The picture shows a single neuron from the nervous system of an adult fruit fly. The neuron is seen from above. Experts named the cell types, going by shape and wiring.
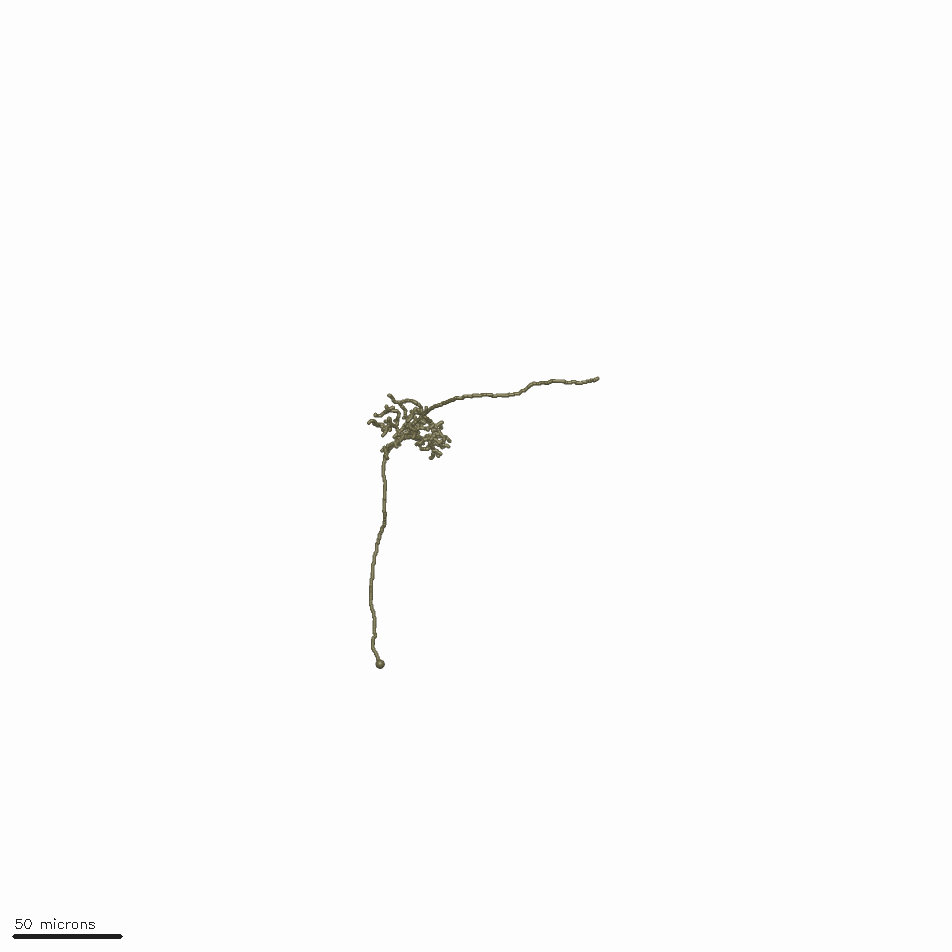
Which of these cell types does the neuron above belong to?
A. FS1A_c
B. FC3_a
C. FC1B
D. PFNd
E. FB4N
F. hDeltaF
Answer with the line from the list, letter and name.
B. FC3_a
